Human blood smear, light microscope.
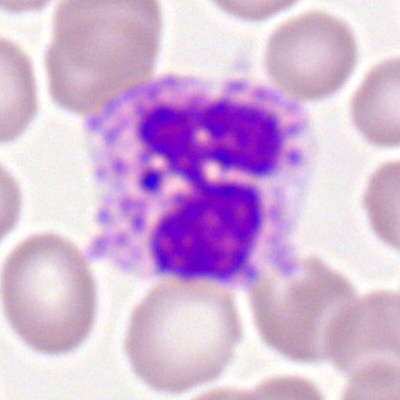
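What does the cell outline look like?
Irregular and somewhat ragged, not smoothly round.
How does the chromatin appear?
Dark purple and densely clumped.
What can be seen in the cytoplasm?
It is pale pinkish-lilac, with scattered purple granules of uneven size.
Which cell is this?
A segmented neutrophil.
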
